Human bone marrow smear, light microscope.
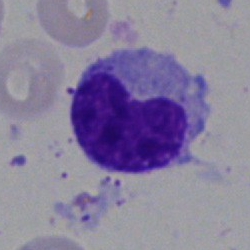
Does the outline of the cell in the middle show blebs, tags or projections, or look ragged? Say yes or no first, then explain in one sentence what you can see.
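Yes. The cell outline is uneven, with small bulges along its right edge.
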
